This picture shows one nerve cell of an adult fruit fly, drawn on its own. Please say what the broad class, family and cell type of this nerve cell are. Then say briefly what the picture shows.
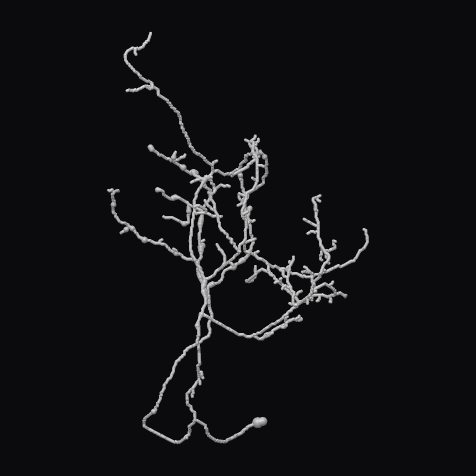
It is a central-brain intrinsic neuron. The family is hemilineage SLPav1_medial. It is of cell type CB2048. The cell body can be seen at the bottom of the picture. The picture shows dozens of branch ends.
